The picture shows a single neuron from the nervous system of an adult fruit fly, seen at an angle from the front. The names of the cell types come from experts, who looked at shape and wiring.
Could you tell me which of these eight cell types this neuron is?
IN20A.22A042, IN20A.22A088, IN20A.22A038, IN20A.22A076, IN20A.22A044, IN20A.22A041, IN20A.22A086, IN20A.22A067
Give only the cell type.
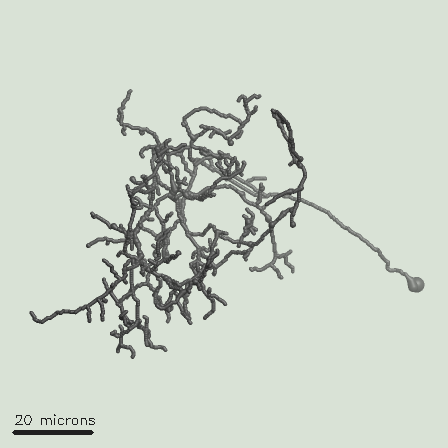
IN20A.22A067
